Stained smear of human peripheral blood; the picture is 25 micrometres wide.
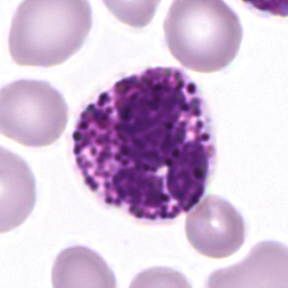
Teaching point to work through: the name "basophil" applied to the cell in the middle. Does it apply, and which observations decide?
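The granules settle it: they are coarse, round and dark purple, and some lie over the nucleus as well as in the cytoplasm. The name basophil fits; eosinophil does not.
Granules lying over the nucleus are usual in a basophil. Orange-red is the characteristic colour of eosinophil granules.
The dark purple of these granules therefore speaks against eosinophil. One feature leans the other way: the granules are scattered loosely enough that the nuclear lobes remain visible.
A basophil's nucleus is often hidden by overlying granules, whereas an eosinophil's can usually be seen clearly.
The chromatin is dense and stains deep purple, no nucleoli are seen, the cytoplasm between the granules is pale pink, and the cell measures about 13 micrometres across.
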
